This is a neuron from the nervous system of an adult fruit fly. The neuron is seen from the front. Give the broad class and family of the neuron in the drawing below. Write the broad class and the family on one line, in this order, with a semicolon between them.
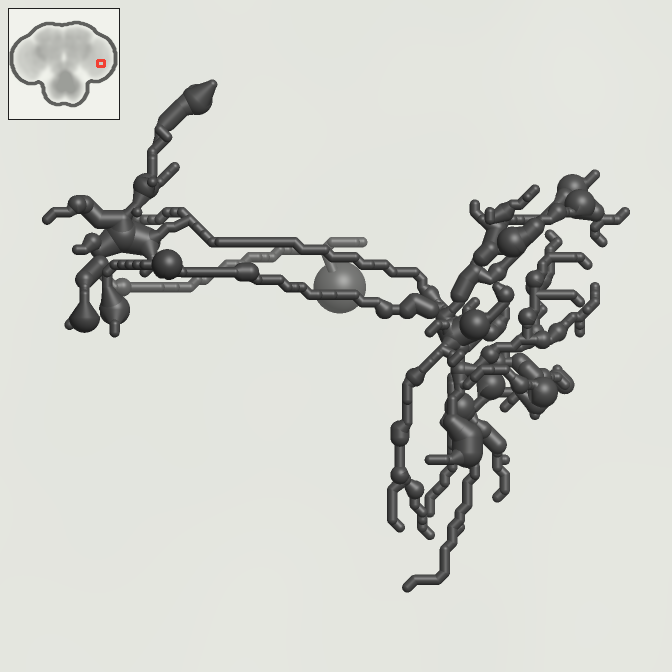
optic-lobe intrinsic neuron; T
